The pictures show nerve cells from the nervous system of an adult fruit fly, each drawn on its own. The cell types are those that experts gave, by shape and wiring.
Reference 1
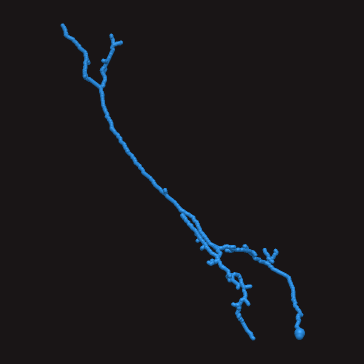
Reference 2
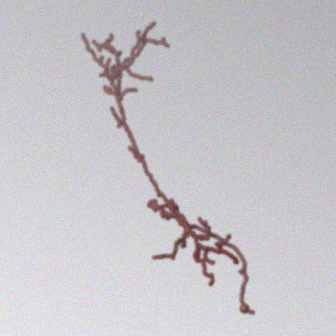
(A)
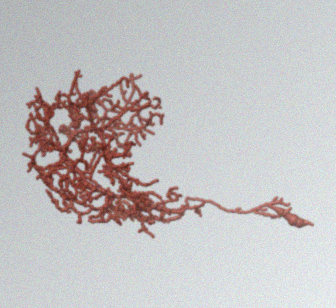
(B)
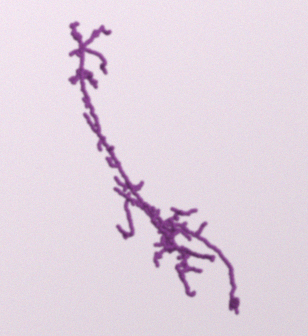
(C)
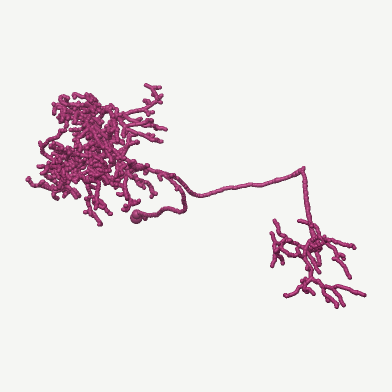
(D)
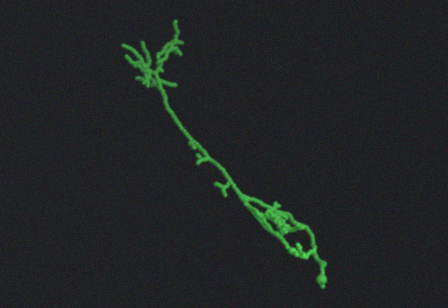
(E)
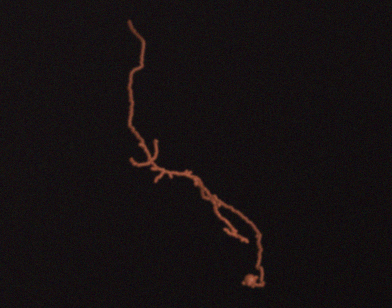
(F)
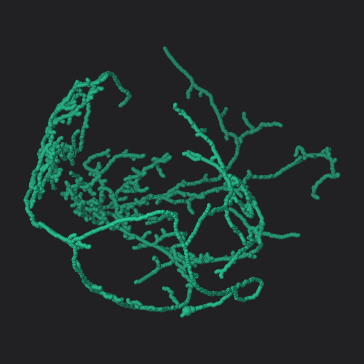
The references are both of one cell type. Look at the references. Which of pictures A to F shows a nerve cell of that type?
Picture B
